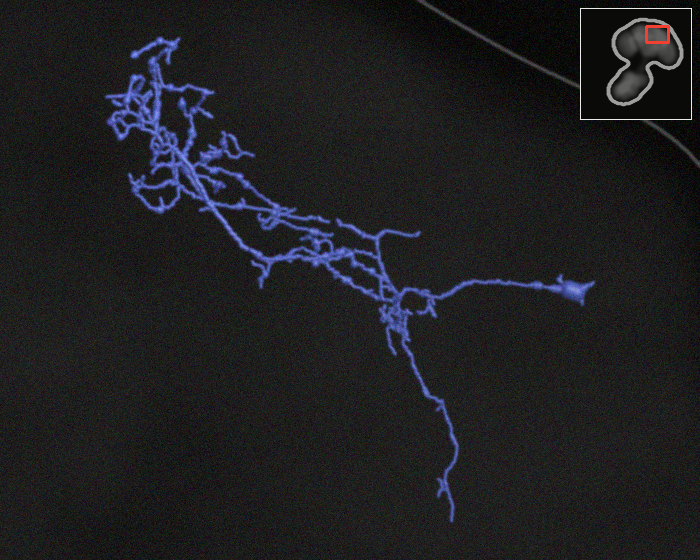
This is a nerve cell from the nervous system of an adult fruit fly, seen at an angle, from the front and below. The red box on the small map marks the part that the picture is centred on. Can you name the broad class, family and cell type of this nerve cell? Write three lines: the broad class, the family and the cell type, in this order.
central-brain intrinsic neuron
hemilineage SLPpl1
SMP219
